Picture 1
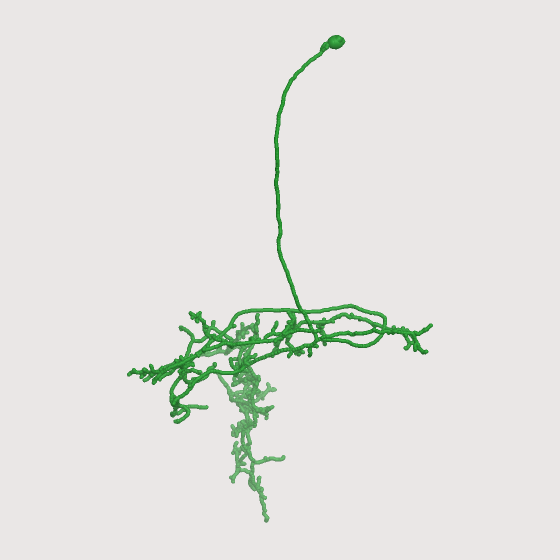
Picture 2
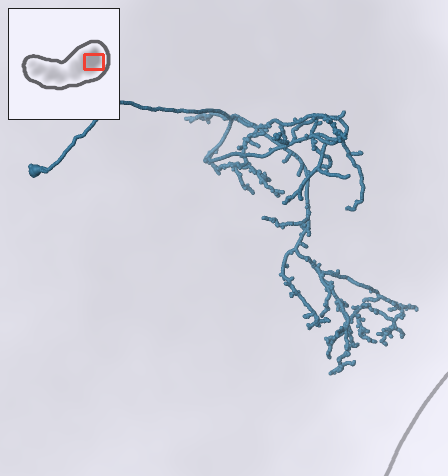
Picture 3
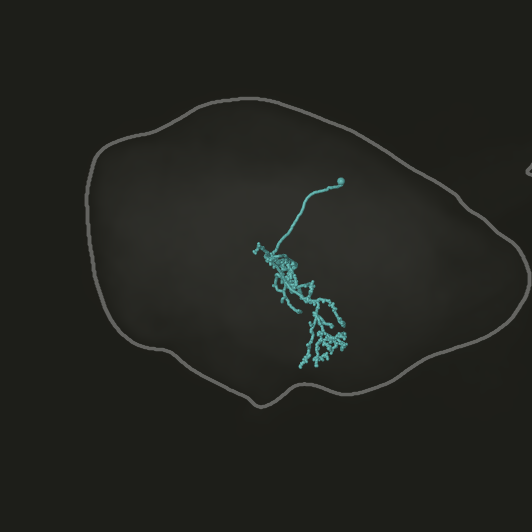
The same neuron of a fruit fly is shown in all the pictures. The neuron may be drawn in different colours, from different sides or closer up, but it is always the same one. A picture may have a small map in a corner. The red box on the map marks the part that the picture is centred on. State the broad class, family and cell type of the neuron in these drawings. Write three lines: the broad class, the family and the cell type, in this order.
central-brain intrinsic neuron
hemilineage VLPl&p2_posterior
CB2472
